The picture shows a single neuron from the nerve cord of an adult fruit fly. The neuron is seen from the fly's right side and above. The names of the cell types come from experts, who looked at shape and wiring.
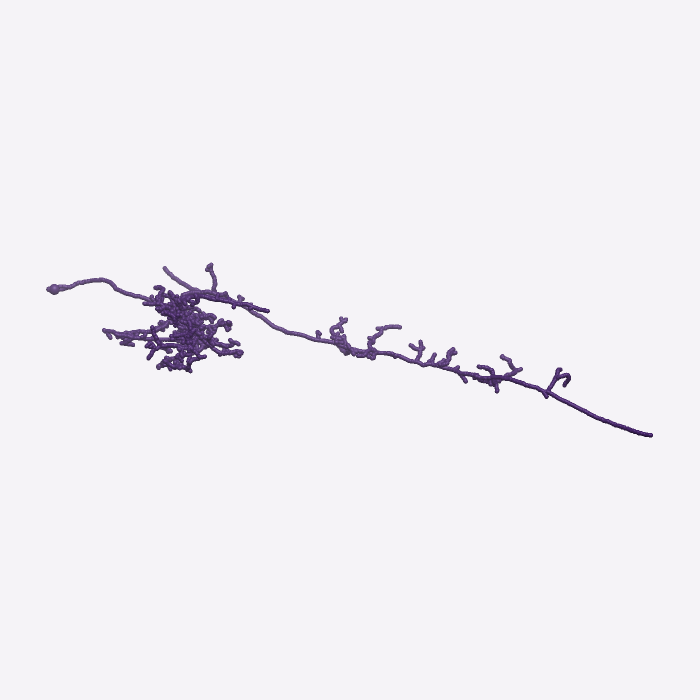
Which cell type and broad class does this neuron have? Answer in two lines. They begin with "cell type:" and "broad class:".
cell type: ANXXX132
broad class: ascending neuron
